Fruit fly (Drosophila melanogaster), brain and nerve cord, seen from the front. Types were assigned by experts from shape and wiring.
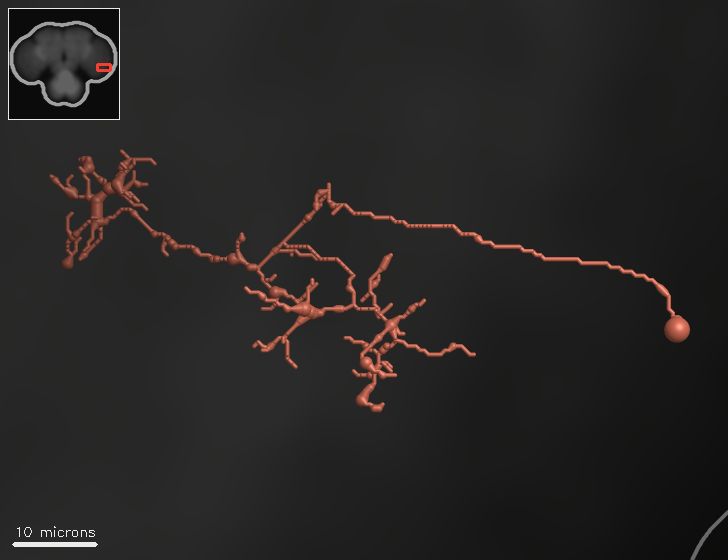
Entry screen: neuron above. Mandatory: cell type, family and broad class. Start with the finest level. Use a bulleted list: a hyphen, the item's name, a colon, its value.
- cell type: Mi2
- family: Mi
- broad class: optic-lobe intrinsic neuron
